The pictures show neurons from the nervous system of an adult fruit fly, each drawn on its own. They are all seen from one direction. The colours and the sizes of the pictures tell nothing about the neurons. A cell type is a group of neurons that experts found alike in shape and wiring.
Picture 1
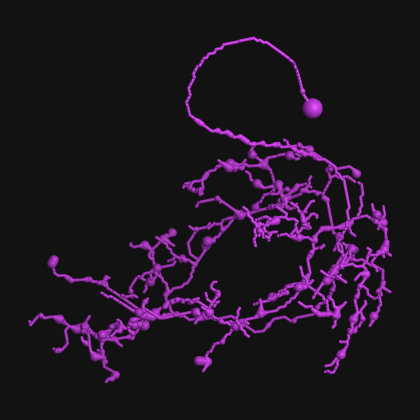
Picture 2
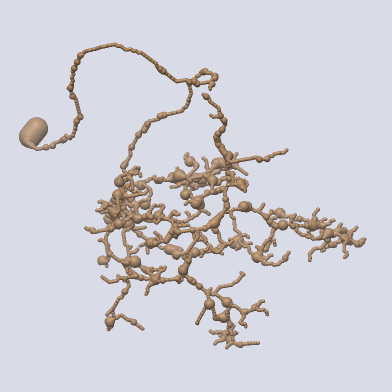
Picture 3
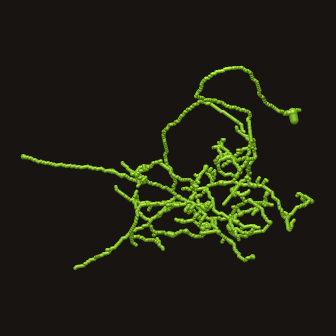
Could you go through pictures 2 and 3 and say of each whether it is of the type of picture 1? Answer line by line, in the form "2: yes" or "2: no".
2: no
3: no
